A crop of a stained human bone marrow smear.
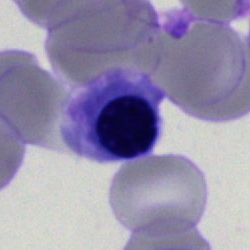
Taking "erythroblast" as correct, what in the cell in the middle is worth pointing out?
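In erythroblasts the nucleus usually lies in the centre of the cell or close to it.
Here it sits off-centre, toward the right side, which fits that less well.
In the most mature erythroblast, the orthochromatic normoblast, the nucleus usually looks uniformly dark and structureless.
The chromatin here is very dark and densely condensed throughout the nucleus, which goes with that.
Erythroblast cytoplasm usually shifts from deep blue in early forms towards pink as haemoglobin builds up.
The lilac-blue cytoplasm seen here lies within that range.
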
